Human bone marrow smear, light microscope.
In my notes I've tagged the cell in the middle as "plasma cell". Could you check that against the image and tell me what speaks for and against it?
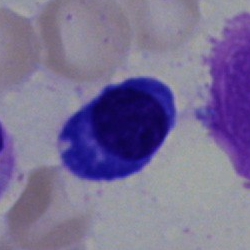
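Nucleus off-centre, toward upper right; cytoplasm deep blue.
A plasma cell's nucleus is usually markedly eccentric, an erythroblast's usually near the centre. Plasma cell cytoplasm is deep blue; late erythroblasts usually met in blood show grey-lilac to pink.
Verdict: plasma cell fits; erythroblast does not. Paler zone in the cytoplasm beside the nucleus, lower left.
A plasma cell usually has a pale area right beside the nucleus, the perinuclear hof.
Chromatin dark and dense; no nucleolus seen. Outline oval, long axis lower left to upper right.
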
